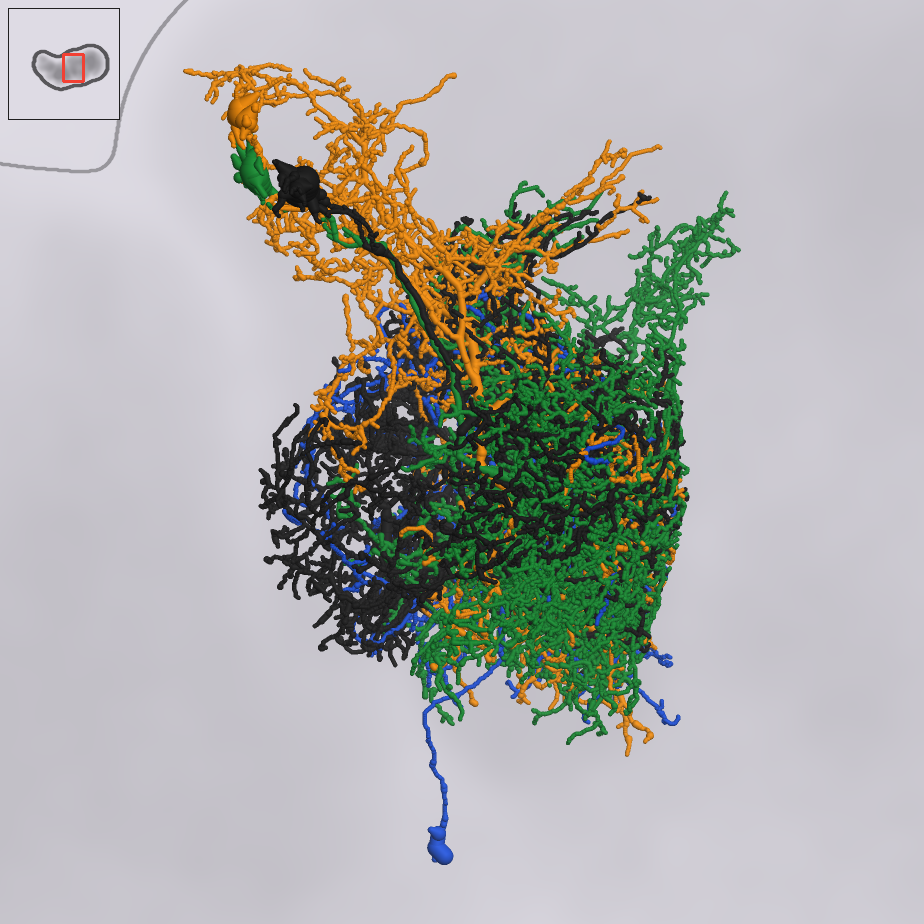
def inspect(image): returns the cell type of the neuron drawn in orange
LHAD1g1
